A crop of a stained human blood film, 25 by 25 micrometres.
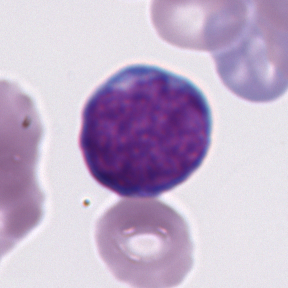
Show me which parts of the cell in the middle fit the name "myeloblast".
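In this myeloblast the nucleus is round, without indentation, measures about 11 micrometres across within a cell of about 12 micrometres, and fills about 80% of the cell's area.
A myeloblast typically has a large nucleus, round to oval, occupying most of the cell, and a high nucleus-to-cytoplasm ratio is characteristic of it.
In keeping with that, the cytoplasm forms only a thin rim around the nucleus; this rim is widest at the top of the cell. The cytoplasm is blue.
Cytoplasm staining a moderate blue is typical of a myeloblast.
No observed feature runs counter to these usual characteristics.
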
